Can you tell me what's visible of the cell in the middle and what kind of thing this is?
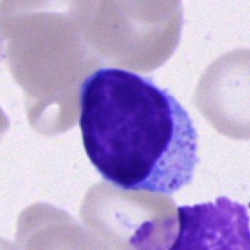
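Outline rounded to oval. Nucleus placed toward the upper left. Chromatin dense, staining dark purple-blue. No distinct nucleolus stands out. Cell: lymphocyte.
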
